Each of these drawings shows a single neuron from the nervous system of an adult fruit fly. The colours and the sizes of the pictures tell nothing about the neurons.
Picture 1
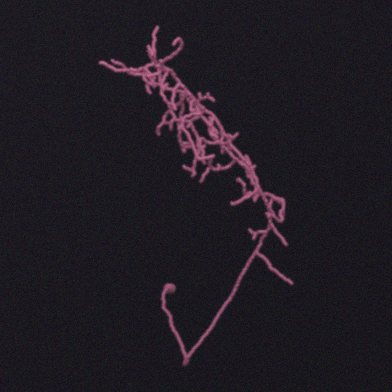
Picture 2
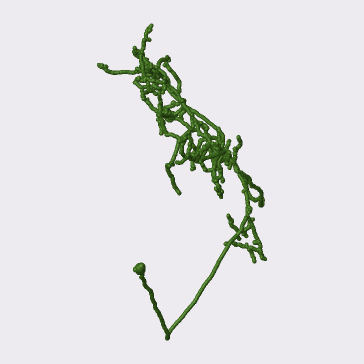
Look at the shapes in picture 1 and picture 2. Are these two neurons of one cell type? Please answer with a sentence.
They are of the same cell type.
